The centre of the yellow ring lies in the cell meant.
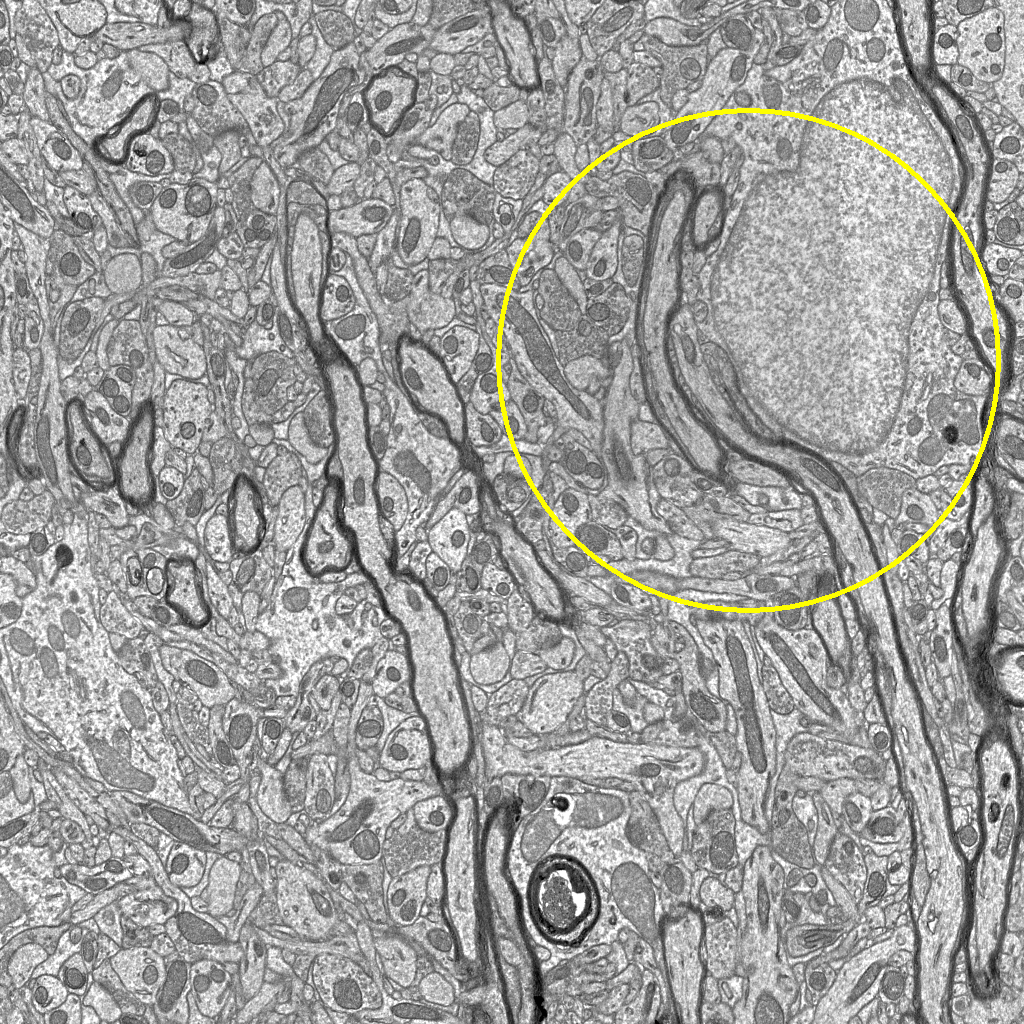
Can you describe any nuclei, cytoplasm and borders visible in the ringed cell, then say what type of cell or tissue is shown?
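The nucleus is a large pale oval, longer from top to bottom than from side to side, and its whole outline can be followed in the wide view. No distinct nucleolus stands out within it. In the cytoplasm to the lower right of the nucleus lies a single small, very dark round body. The cell is an astrocyte.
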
